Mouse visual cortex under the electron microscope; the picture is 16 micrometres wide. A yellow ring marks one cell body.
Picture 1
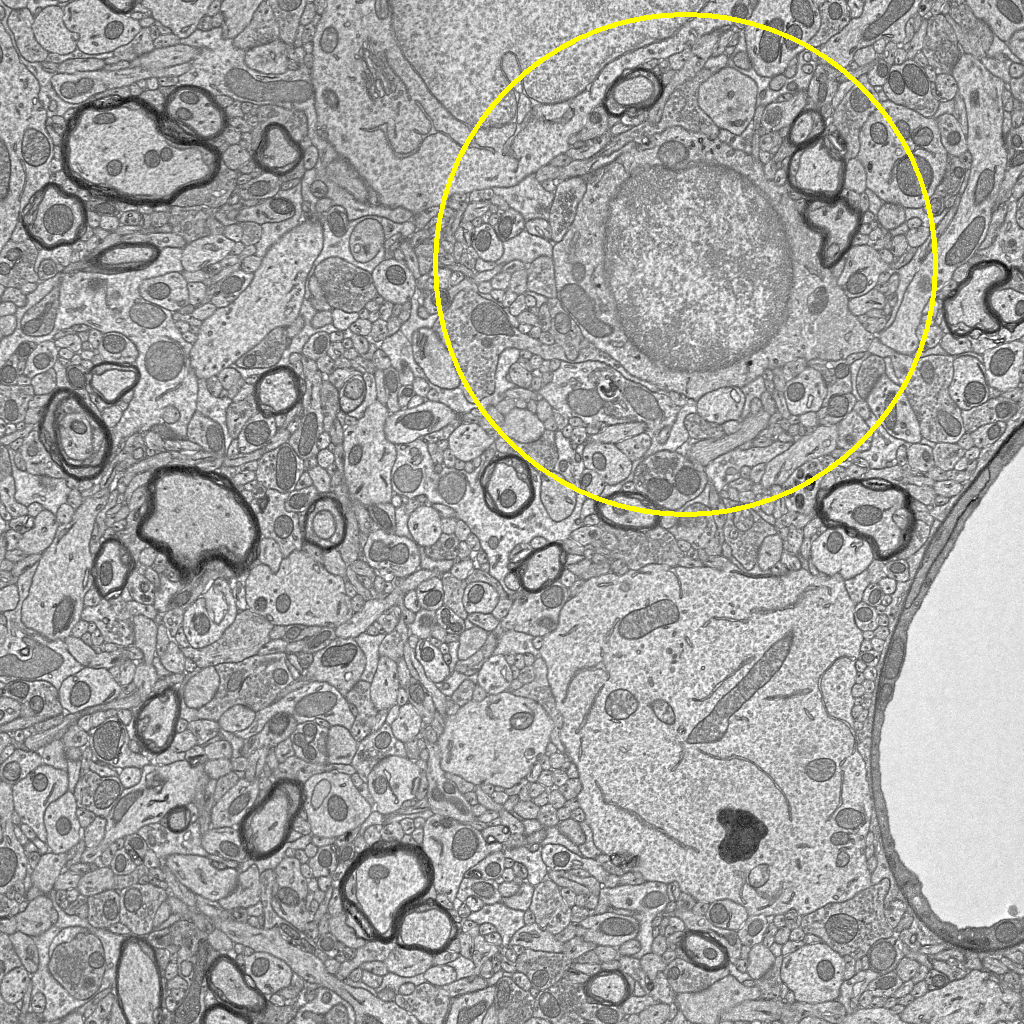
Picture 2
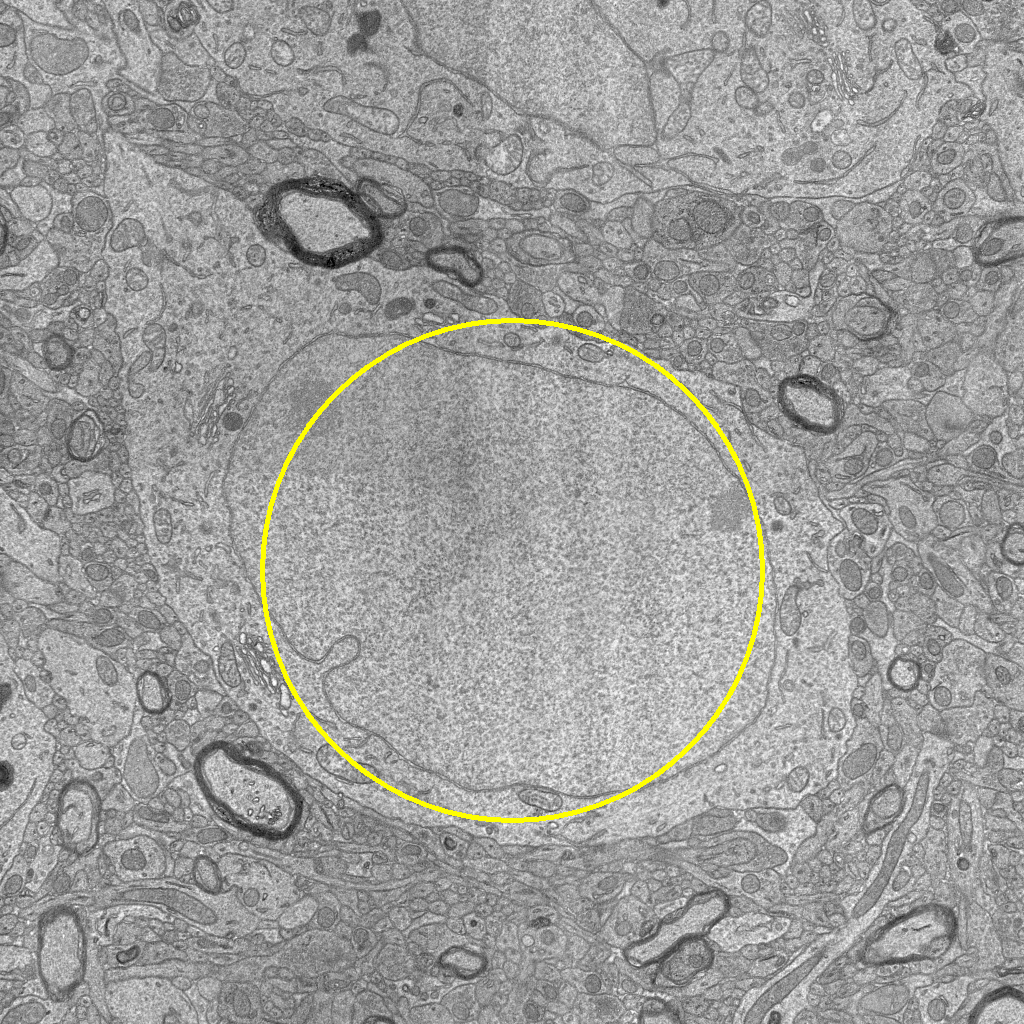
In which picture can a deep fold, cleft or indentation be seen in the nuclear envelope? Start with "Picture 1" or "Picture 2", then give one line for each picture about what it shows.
Picture 2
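What picture 1 shows: The nuclear envelope runs without any deep infoldings.
What picture 2 shows: The nuclear envelope has one deep, narrow infolding at the lower left.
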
